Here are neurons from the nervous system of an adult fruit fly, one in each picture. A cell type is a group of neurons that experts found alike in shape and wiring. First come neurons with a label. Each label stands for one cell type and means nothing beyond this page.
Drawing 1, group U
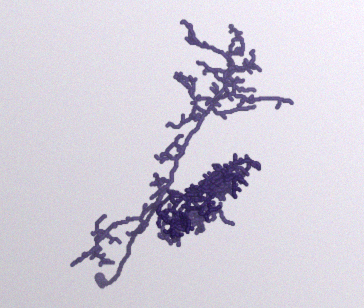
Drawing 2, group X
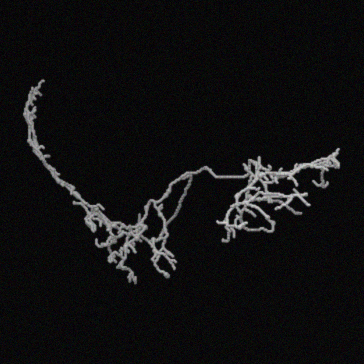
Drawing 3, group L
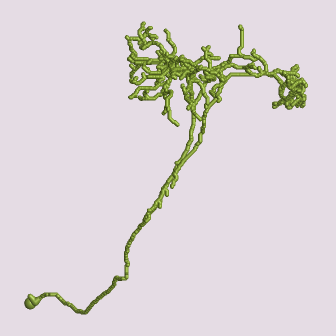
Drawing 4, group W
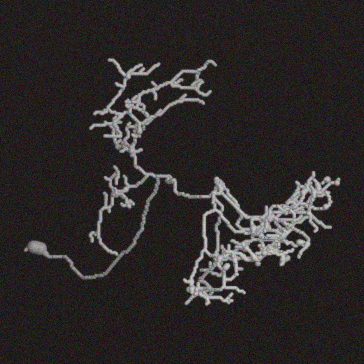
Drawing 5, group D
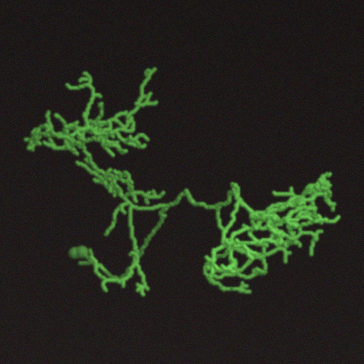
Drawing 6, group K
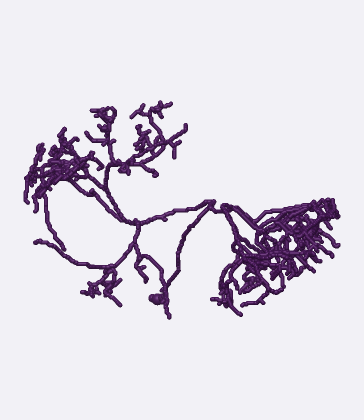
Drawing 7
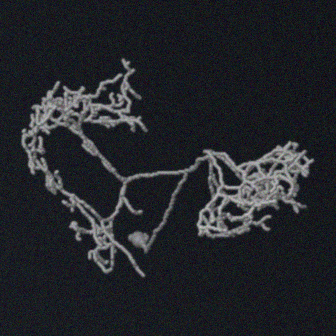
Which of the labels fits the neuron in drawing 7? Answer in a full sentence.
It belongs to group K.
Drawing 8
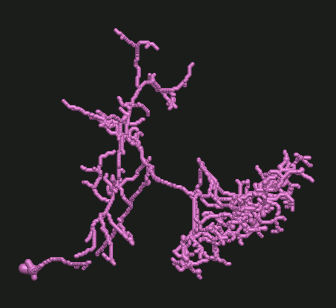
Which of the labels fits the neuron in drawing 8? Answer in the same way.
It belongs to group W.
